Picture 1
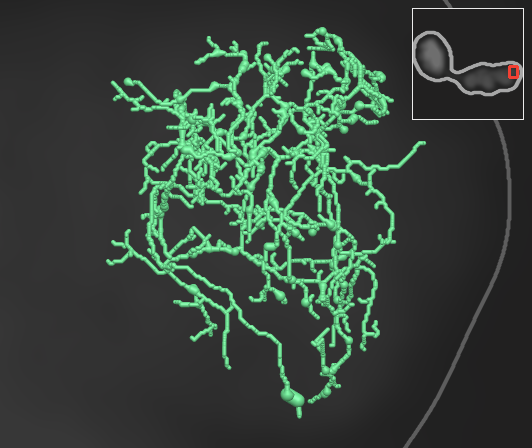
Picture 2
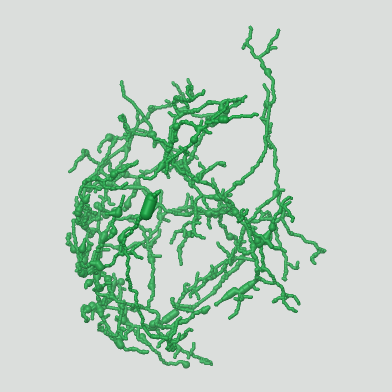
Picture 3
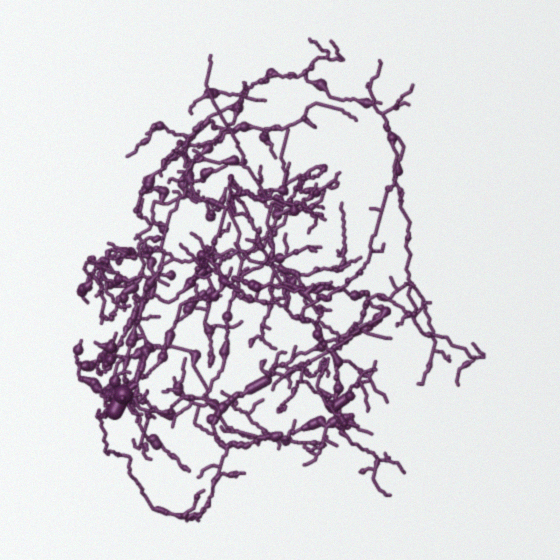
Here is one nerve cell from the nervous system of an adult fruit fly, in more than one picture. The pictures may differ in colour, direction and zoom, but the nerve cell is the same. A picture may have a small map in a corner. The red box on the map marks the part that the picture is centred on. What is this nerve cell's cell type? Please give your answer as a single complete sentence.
It is INXXX473 that is the cell type of the nerve cell.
